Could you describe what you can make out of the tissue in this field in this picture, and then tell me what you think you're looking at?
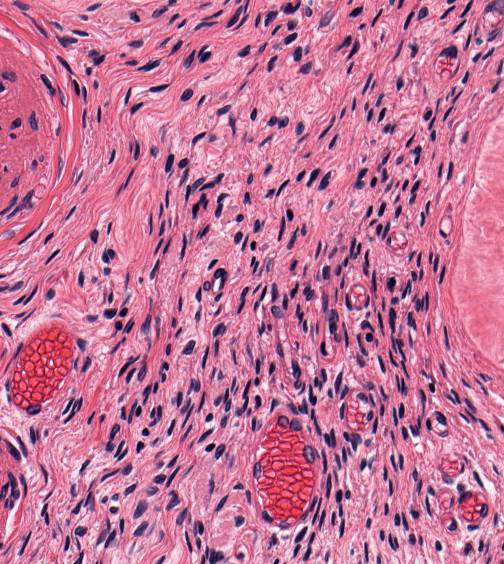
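Closely packed spindle cells in pink collagenous stroma occupy most of the field. Their nuclei are dark, elongated and tapered, many slightly wavy. Two larger vessels packed with bright red erythrocytes lie at the left edge and lower centre. Top left, concentric layers of pink collagen fibres wrap part of a rounded structure. This is ovary.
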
